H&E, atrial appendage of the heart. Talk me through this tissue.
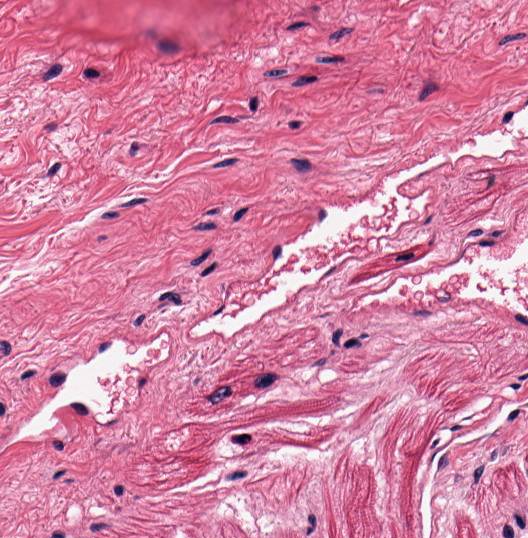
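Note how the fibres and their elongated nuclei run mainly diagonally, from lower left to upper right. The stroma consists of wavy pink fibres, and its nuclei are dark and spindle-shaped. Scattered red blood cells lie in the central cleft.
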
